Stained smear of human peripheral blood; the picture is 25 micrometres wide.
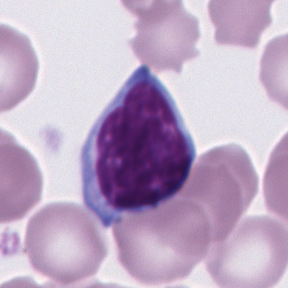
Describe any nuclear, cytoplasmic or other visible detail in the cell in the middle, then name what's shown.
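The cell measures about 14 by 10 micrometres, and its outline comes to a point at the top. A short tapering tail of cytoplasm extends toward the lower left. The nucleus is a single oval mass without lobes, about 12 by 8 micrometres, and it fills about 70% of the cell's area. The cytoplasm forms a thin rim that is widest on the left side. This is a typical lymphocyte.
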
